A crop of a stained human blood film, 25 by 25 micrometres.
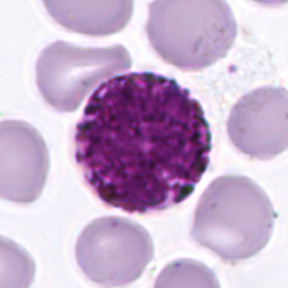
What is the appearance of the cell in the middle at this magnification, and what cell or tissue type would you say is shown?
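Coarse, dark purple-black granules pack this cell. Because they cover all of it, the shape of the nucleus cannot be made out. No clear pale zone of granule-free cytoplasm appears around the edge, and no clear vacuoles are seen. This is a basophil.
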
